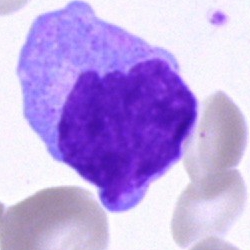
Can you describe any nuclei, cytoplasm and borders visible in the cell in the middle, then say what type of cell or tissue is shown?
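Begin with the outline, which is irregular and angular rather than round. Then find the nucleus, set off-centre toward the lower right. Its chromatin looks dense and takes a deep purple stain. Scattered through the cytoplasm you can pick out fine pinkish-purple granules. What you are looking at is a monocyte.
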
